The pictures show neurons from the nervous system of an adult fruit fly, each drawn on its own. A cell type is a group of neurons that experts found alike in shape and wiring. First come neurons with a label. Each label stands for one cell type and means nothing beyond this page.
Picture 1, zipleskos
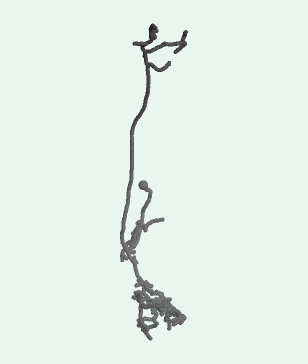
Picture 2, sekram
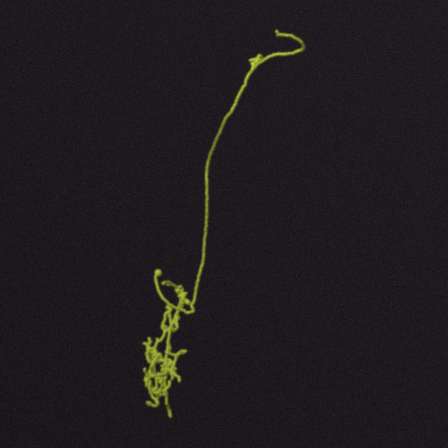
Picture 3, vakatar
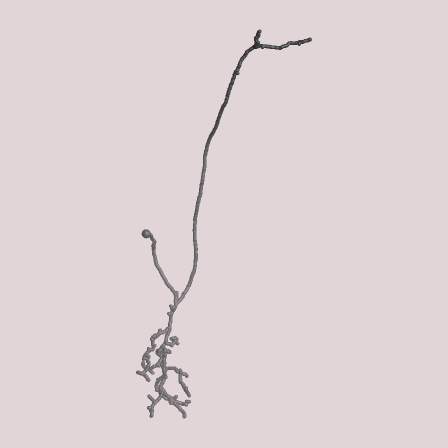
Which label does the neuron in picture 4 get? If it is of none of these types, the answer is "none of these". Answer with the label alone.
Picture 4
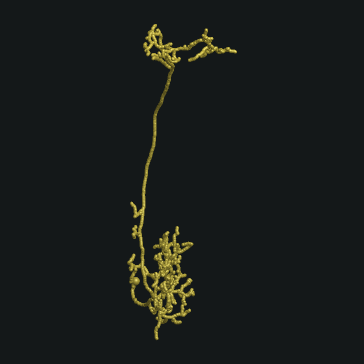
none of these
